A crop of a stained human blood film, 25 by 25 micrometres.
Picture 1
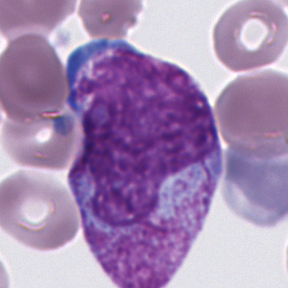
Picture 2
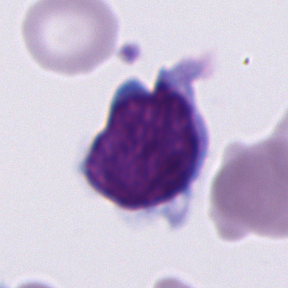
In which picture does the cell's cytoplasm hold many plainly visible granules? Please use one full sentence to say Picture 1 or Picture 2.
For the cell in picture 1, the cytoplasm contains many visible granules.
